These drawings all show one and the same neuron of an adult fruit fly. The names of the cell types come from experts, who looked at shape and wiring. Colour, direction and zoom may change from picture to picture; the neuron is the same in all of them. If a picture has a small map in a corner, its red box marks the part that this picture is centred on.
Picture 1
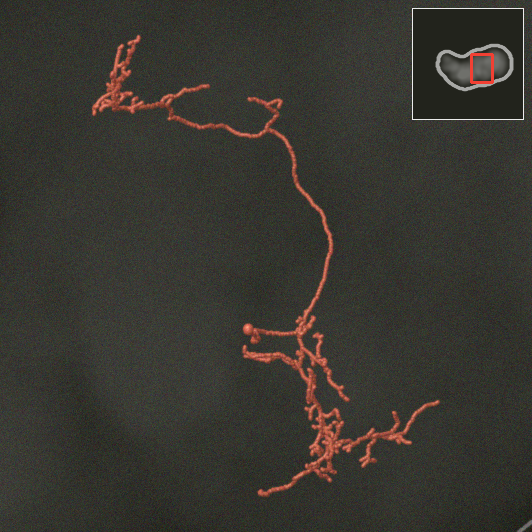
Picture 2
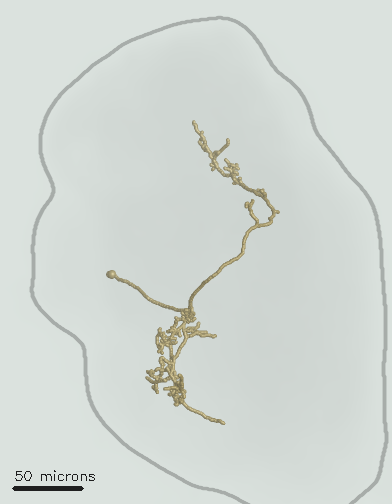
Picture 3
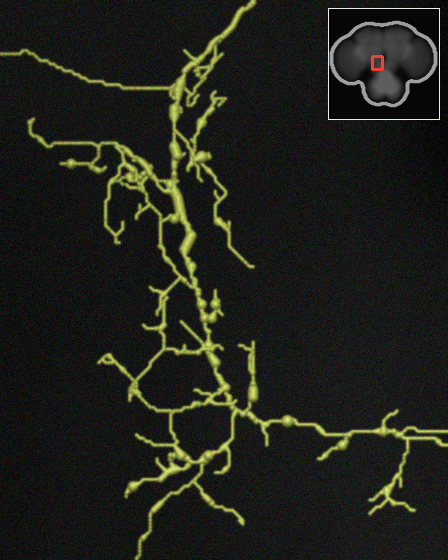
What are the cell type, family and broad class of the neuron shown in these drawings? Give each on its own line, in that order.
CB4190
hemilineage VESa2
central-brain intrinsic neuron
